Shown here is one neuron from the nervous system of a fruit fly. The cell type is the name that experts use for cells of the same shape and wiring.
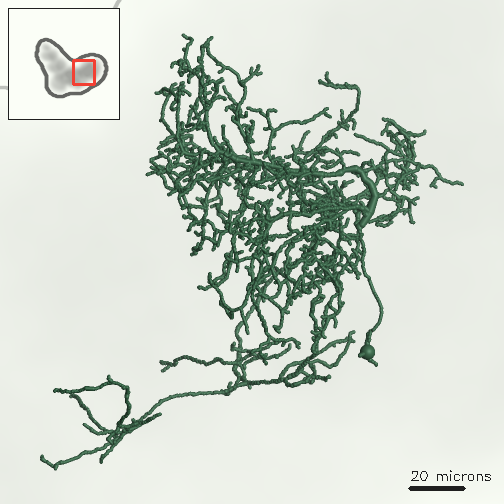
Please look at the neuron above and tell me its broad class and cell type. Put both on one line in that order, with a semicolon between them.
central-brain intrinsic neuron; SMP109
